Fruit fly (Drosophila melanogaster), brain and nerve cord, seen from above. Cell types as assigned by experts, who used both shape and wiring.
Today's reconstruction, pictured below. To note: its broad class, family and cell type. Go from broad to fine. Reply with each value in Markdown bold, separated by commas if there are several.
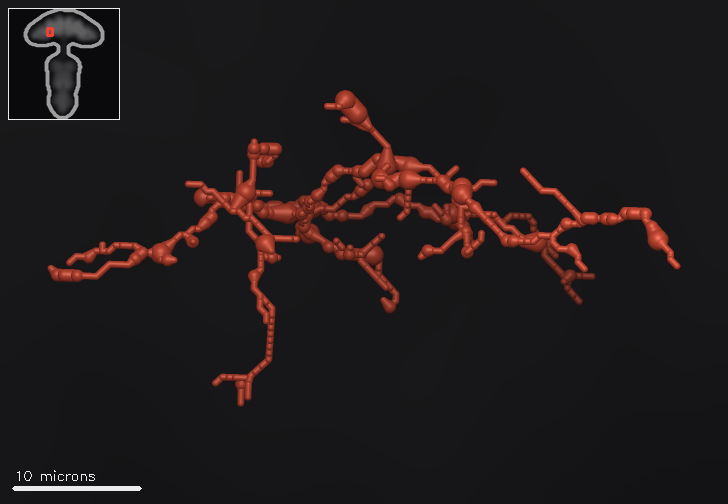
**central-brain intrinsic neuron**, **hemilineage SLPa&l1_lateral**, **PLP041**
